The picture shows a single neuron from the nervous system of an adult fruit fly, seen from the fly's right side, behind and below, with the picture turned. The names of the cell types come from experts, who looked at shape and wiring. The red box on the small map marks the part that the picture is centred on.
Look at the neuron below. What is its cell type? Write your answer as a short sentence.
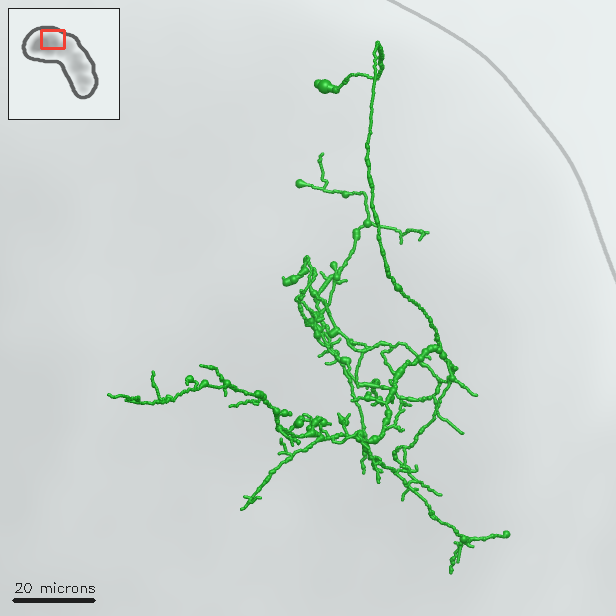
The cell type is AMMC019.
